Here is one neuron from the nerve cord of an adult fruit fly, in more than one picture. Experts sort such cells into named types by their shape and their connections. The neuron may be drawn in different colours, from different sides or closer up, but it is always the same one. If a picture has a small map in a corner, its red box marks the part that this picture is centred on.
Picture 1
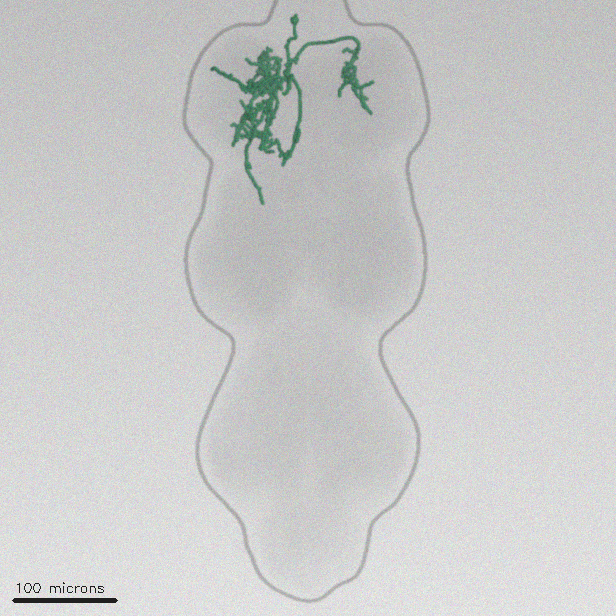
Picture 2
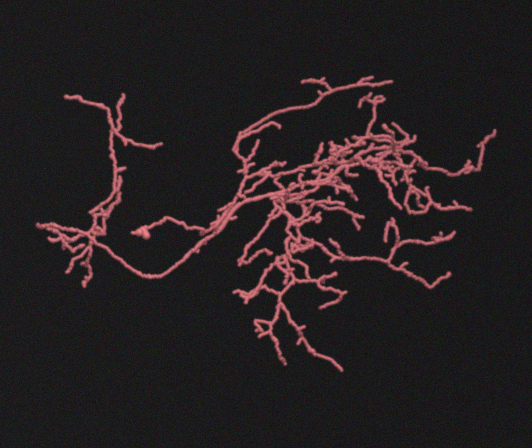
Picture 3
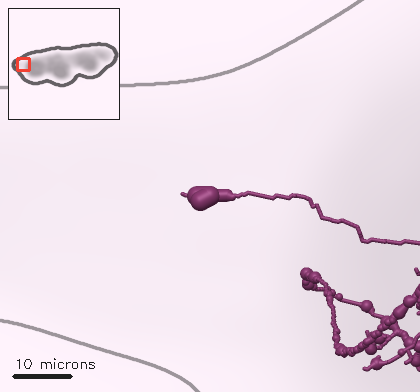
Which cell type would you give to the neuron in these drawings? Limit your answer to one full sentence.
This neuron is a cell of type IN01A047.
